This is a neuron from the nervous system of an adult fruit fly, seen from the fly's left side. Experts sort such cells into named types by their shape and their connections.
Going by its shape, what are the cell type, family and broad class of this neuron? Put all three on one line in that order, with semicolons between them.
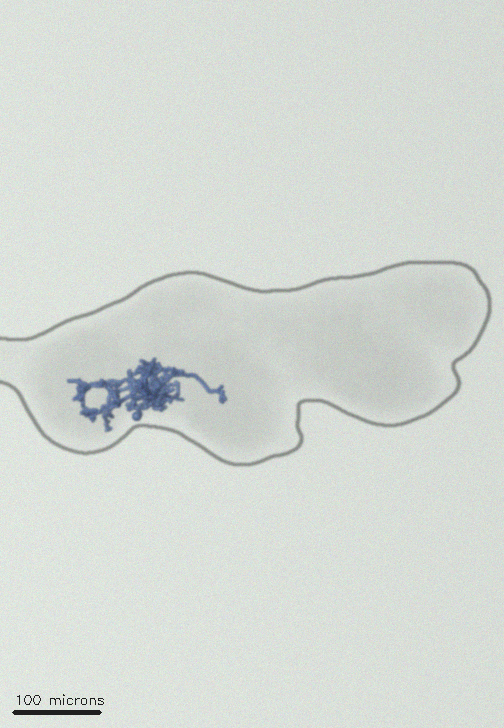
IN00A048; hemilineage 00A; nerve-cord intrinsic neuron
